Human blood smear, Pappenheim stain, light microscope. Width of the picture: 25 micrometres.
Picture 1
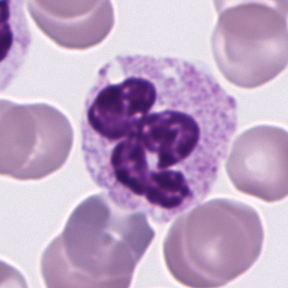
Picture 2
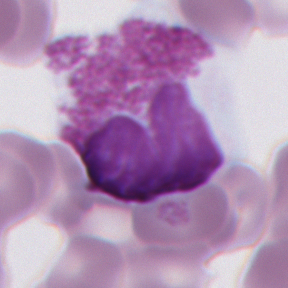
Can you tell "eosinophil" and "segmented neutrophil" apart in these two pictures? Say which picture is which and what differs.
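Picture 1 shows a segmented neutrophil; picture 2 shows an eosinophil. The clearest difference lies in the granules: fine lilac granules are scattered evenly through the pale pinkish-lilac cytoplasm in picture 1, whereas the cytoplasm in picture 2 is packed with numerous coarse granules, magenta to reddish-purple.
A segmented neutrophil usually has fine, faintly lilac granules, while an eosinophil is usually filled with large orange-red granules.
The nucleus in picture 1 is split into at least three lobes joined by narrow strands.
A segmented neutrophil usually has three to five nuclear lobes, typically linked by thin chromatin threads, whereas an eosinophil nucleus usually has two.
In picture 2 the upper border of the cell is ragged, with granules spreading out at its edge. Shared by both are deep purple chromatin, coarsely clumped in picture 1 and dense in picture 2, and the absence of visible nucleoli.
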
